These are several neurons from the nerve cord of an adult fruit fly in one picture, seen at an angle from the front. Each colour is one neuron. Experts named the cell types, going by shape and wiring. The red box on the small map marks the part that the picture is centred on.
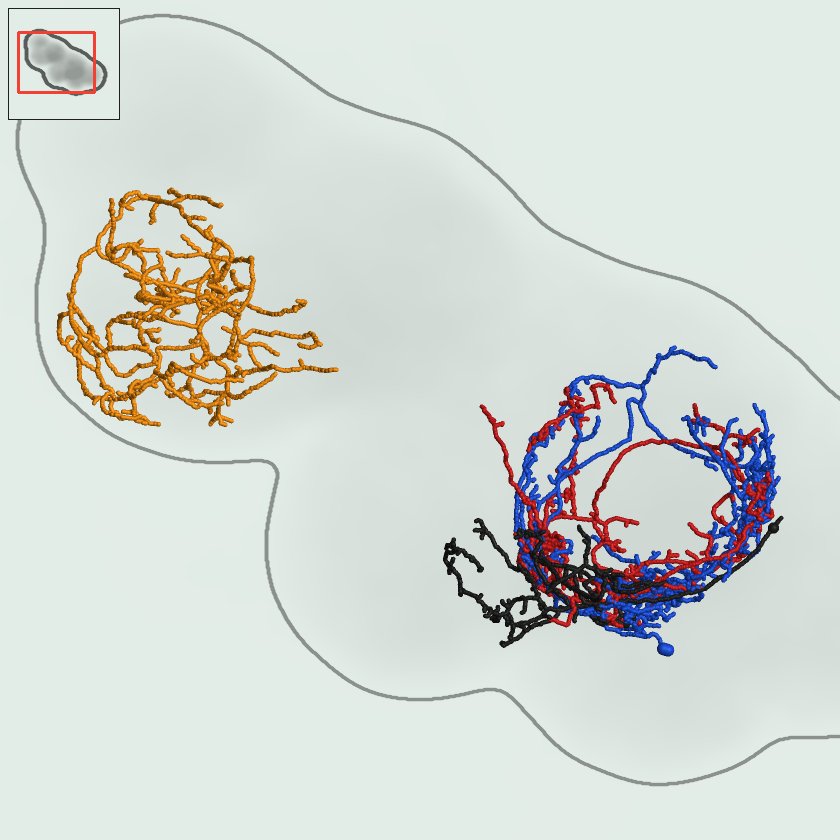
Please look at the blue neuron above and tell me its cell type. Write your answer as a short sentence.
The cell type is IN04B036.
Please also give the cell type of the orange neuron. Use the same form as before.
The cell type is IN04B025.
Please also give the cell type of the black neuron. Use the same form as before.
The cell type is IN09B055.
